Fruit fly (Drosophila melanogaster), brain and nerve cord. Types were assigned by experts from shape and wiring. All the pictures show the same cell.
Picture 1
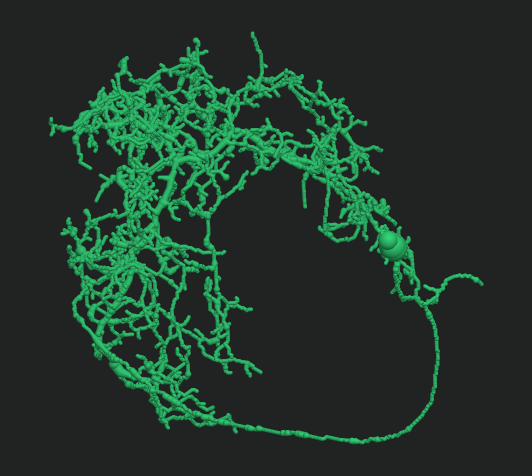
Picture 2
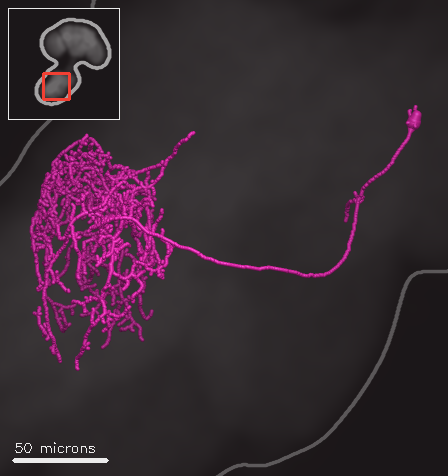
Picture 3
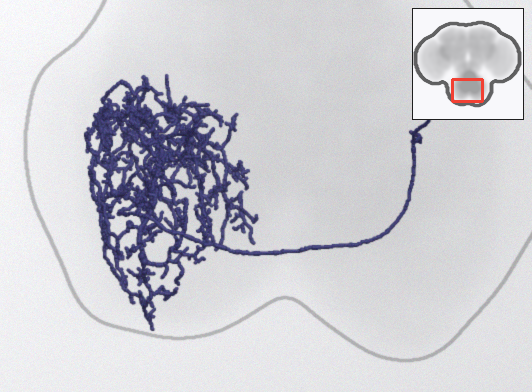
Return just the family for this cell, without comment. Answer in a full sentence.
The family is hemilineage 01A.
